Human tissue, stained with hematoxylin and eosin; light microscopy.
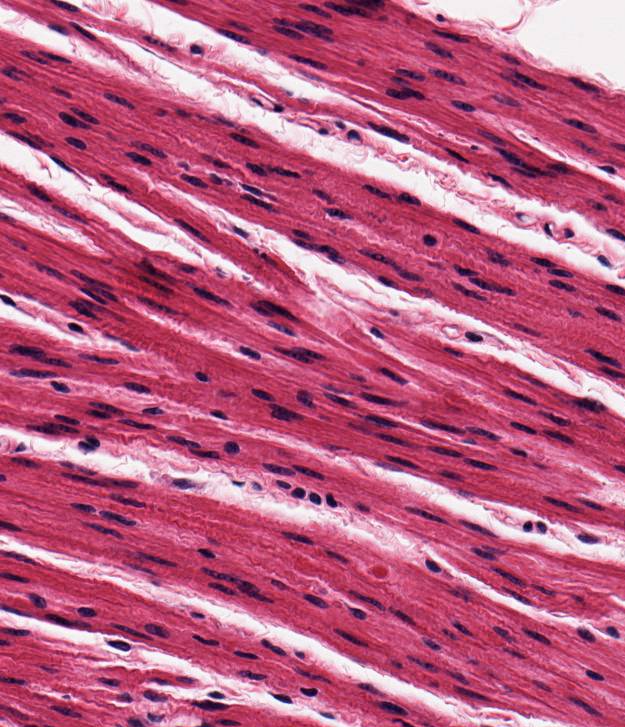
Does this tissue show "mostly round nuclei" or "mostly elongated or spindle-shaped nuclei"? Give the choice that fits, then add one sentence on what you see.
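Mostly elongated or spindle-shaped nuclei. The nuclei within the fibres are elongated and lie with their long axis along the fibres.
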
